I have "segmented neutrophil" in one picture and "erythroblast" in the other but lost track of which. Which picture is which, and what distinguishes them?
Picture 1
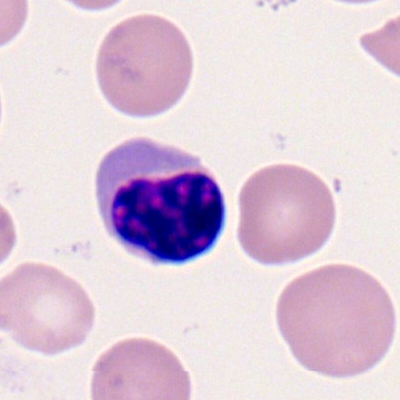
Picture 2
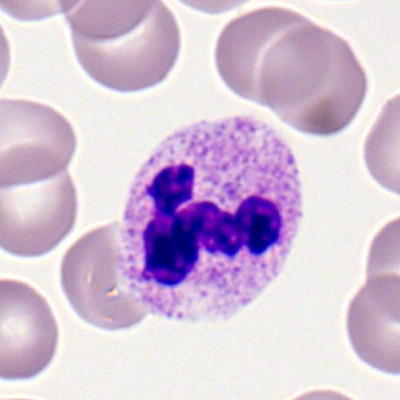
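Picture 1: erythroblast. Picture 2: segmented neutrophil. Cytoplasm differs. Picture 1: pale blue, no granules. Picture 2: abundant, pale pinkish-lilac, filled with fine violet granules.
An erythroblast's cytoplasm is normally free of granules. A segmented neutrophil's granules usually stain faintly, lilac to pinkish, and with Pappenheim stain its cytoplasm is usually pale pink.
Shared: dark purple, clumped chromatin (coarsely clumped in picture 1, dense in picture 2) and no visible nucleolus in either nucleus.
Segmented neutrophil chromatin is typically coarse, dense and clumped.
Picture 2 also: outline roughly round and smooth, no vacuoles in the cytoplasm. Picture 1 also: a red cell lies close against its right side.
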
